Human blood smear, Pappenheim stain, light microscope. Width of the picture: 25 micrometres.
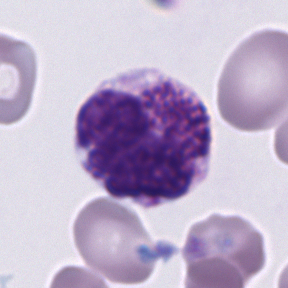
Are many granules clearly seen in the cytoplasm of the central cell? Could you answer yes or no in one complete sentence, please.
Yes, many visible granules are held in the cytoplasm of the cell.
